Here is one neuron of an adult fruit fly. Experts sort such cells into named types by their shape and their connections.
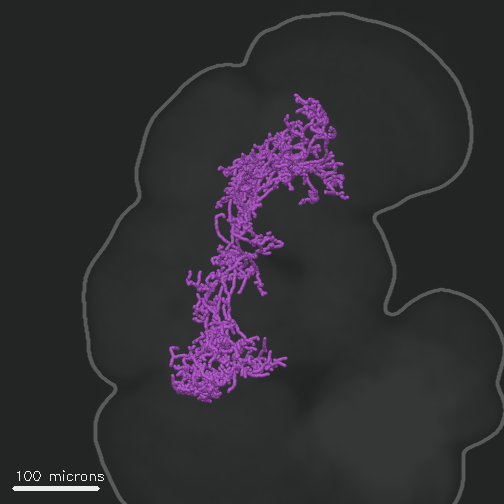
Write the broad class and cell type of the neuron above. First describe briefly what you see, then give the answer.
The cell body can be seen in the middle of the picture. By the scale bar it is about 350 microns tall in this view. The picture shows dozens of branch ends. This is a central-brain intrinsic neuron. It is of cell type PLP211.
